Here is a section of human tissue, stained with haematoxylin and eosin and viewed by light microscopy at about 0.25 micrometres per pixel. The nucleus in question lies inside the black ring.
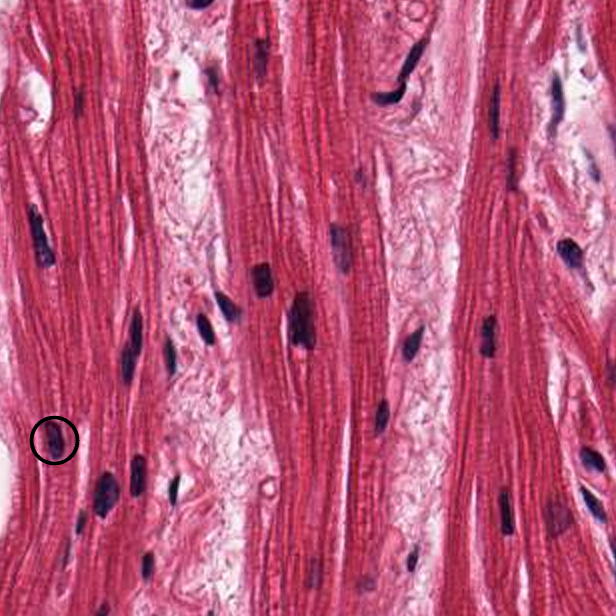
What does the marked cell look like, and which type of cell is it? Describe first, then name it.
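The nucleus stains dark purple and is no larger than the nuclei just below and to the right of it. The cytoplasm around the nucleus is deep pink, with fine crosswise striations and lengthwise fibrils. The cell lies among parallel fibres running up and down, with a white empty space to its lower left and a thin pale cleft just right of the nucleus. Type of cell: cardiomyocyte.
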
